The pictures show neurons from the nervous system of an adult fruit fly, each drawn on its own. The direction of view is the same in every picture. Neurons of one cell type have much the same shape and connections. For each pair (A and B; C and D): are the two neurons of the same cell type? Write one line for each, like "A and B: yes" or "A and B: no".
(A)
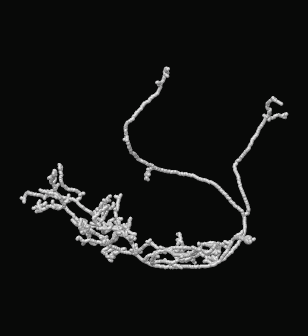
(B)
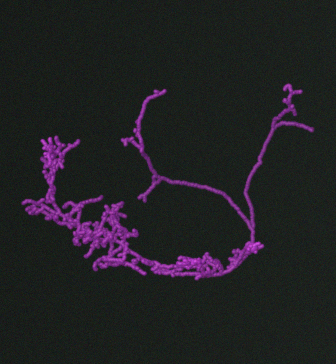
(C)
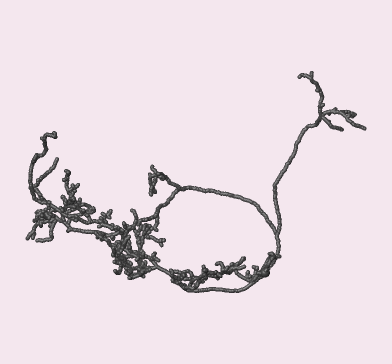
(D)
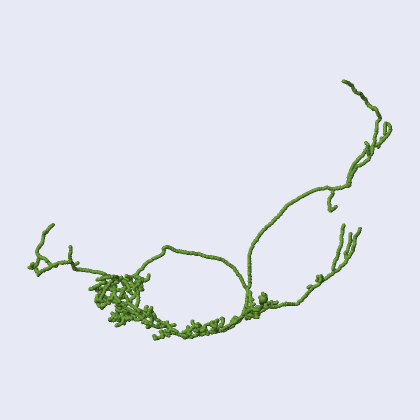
A and B: yes
C and D: no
